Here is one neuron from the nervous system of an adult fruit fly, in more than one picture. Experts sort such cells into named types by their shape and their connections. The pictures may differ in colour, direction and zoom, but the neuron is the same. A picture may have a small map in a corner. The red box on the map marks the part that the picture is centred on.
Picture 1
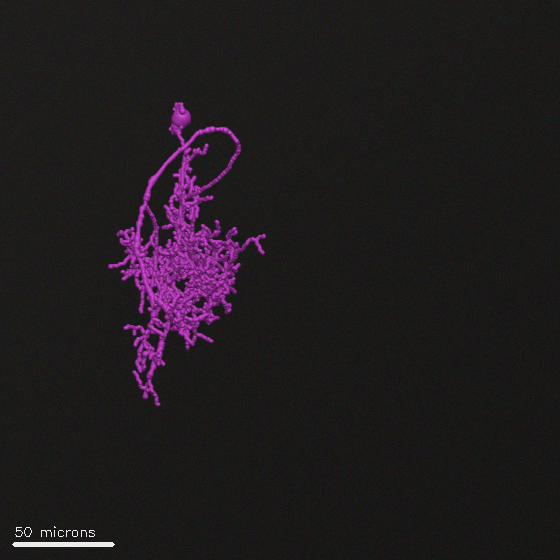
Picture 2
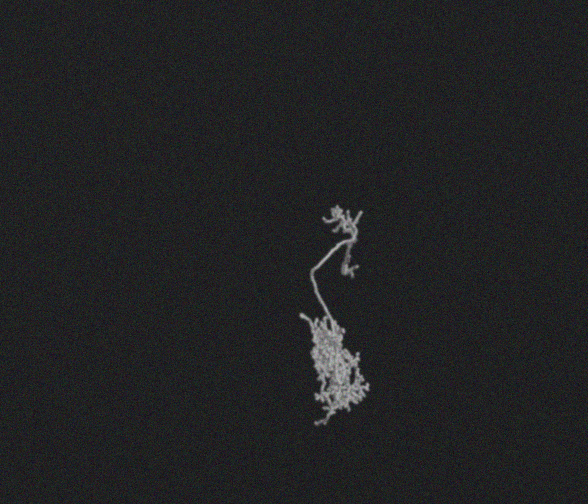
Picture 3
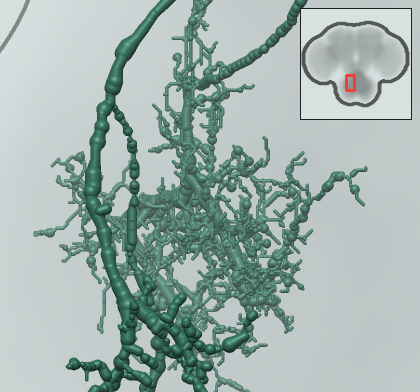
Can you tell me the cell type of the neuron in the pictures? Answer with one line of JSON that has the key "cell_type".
{"cell_type": "IN19A014"}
